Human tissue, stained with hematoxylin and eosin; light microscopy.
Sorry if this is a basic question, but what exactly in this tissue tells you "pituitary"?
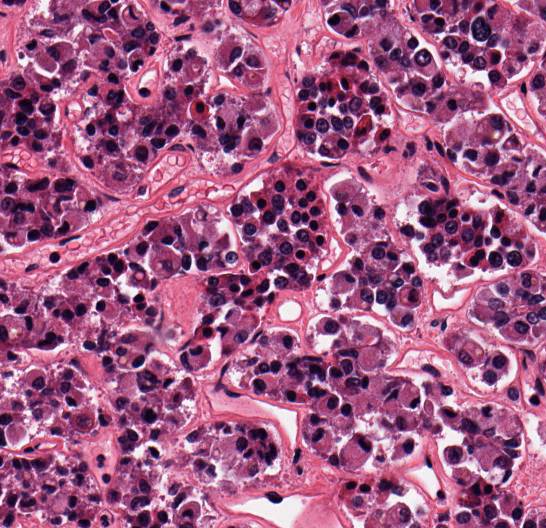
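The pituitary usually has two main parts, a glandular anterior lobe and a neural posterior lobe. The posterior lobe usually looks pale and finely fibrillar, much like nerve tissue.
Here, throughout the field, cells sit in rounded nests and cords between thin fibrous septa, a pattern unlike that pale fibrillar look. Clear white retraction spaces part many nests from their septa. No glands with central lumens lie within the nests.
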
